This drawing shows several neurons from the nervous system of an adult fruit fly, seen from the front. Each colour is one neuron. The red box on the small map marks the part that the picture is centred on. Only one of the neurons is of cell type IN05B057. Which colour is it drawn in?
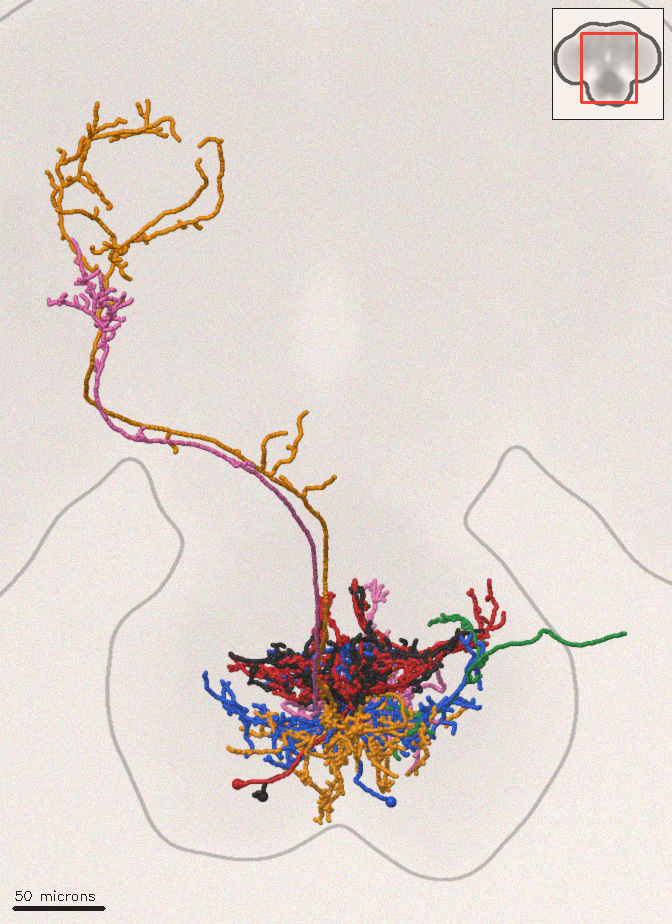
black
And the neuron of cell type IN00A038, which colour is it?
blue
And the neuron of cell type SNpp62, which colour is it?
green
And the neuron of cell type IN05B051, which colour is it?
red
